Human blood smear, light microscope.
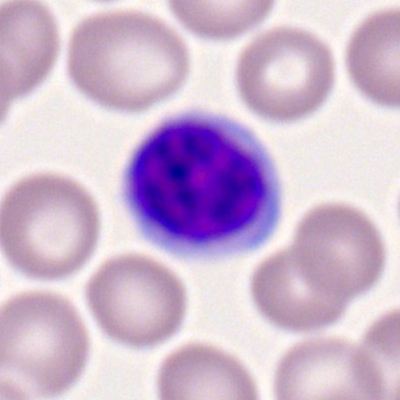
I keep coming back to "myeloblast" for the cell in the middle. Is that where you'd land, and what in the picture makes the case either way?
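What settles it is the chromatin, which is dense and coarsely clumped. So this isn't a myeloblast; it's a lymphocyte.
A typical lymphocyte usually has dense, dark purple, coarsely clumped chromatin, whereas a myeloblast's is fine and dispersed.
The thin rim of cytoplasm around the nucleus doesn't help much, since it would suit either cell.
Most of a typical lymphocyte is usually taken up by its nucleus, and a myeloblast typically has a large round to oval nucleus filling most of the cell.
Beyond that, the outline is smooth and round, and the cytoplasm is pale blue with no granules or vacuoles.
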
